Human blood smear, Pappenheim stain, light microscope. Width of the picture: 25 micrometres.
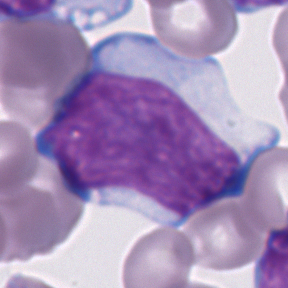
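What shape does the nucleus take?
A single mass, I see, with no lobes at all.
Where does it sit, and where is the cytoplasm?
Toward the lower left of the cell, leaving most of the pale blue cytoplasm above and to its right.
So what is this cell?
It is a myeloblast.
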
